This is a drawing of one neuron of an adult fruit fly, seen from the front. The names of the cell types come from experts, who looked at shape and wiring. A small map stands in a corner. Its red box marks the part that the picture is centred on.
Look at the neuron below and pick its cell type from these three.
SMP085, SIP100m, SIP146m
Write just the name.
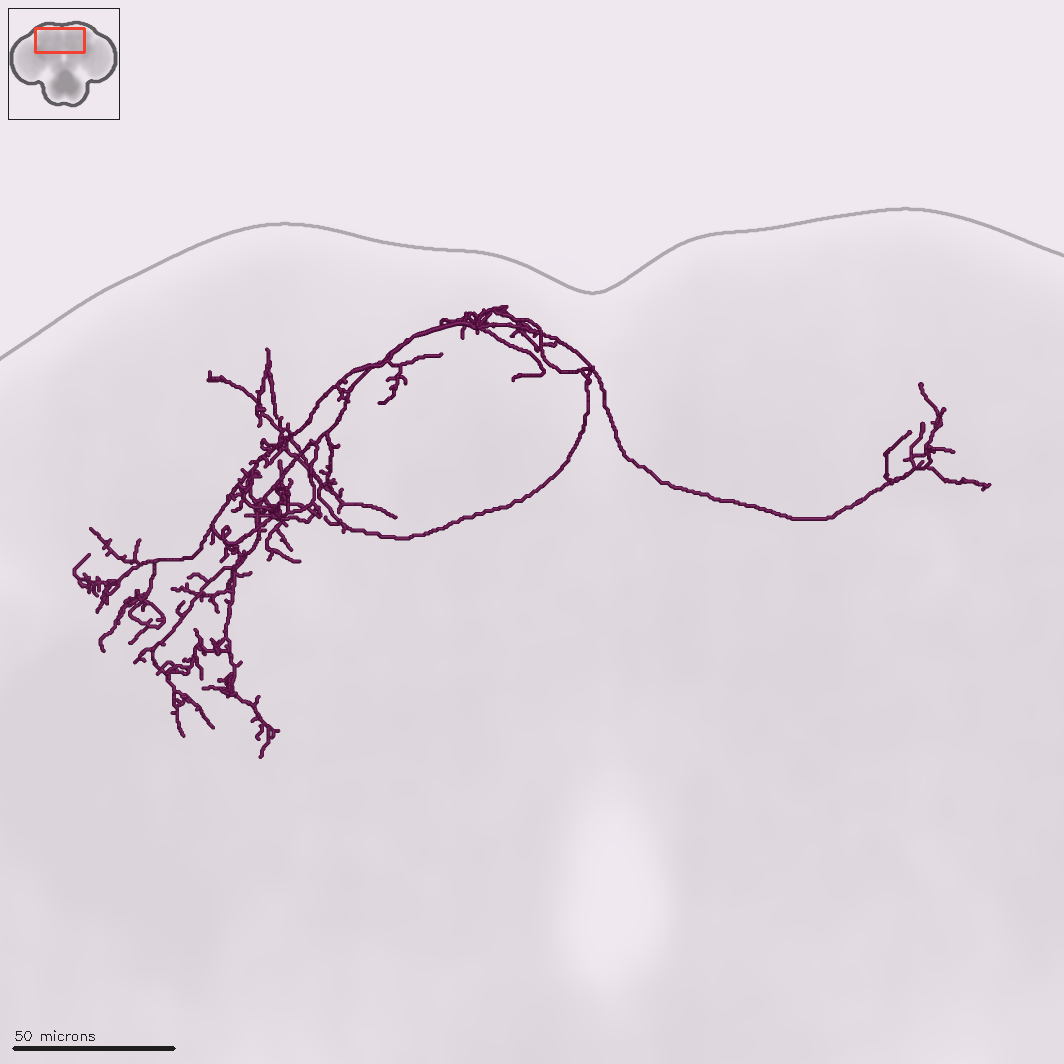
SIP100m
